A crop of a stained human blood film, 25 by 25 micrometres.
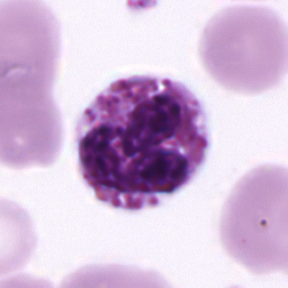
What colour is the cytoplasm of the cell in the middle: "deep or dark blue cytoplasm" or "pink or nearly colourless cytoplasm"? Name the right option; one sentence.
For this cell, the cytoplasm holds no blue or grey and is pink or nearly colourless.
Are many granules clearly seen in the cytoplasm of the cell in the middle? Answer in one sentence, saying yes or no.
Yes, within its cytoplasm there are many visible granules.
